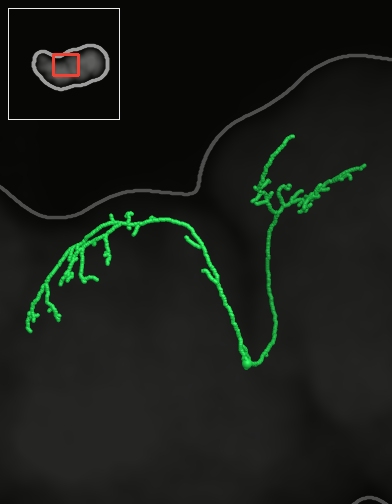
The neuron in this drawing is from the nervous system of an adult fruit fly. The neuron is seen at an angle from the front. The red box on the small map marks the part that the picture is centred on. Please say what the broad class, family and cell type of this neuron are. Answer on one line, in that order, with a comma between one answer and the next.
visual projection neuron, MeVP, MeVP20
